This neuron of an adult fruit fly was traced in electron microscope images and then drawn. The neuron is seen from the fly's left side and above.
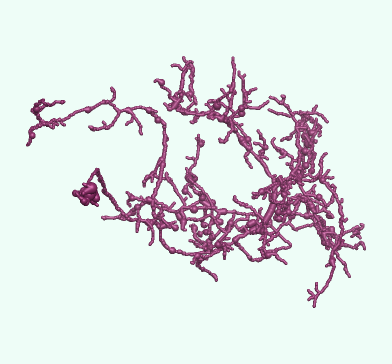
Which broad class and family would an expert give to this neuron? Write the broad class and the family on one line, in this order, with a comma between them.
central-brain intrinsic neuron, hemilineage SLPal1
